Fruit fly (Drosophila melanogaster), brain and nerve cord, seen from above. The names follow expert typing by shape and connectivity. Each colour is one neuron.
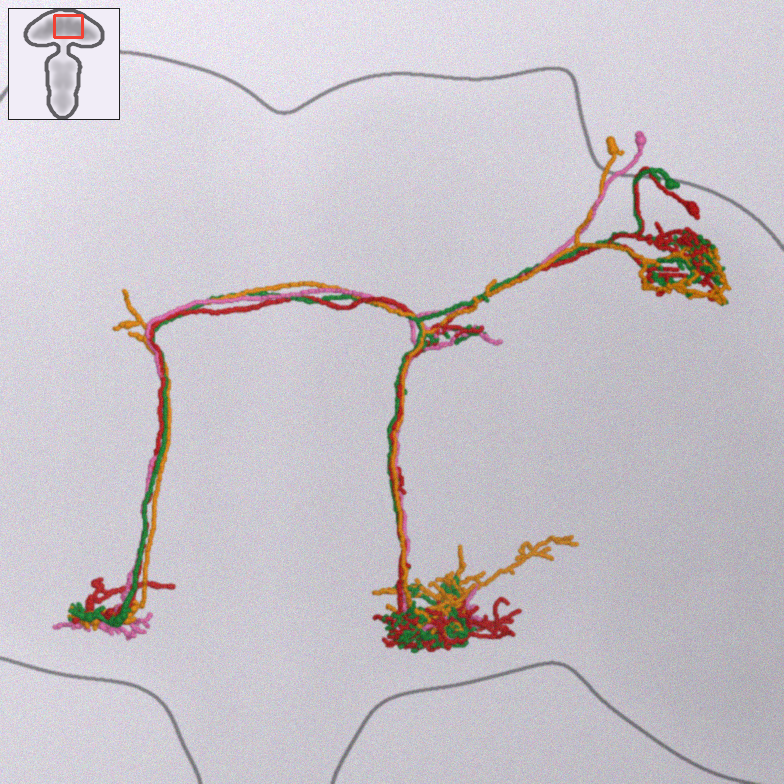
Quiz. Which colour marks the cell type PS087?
pink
